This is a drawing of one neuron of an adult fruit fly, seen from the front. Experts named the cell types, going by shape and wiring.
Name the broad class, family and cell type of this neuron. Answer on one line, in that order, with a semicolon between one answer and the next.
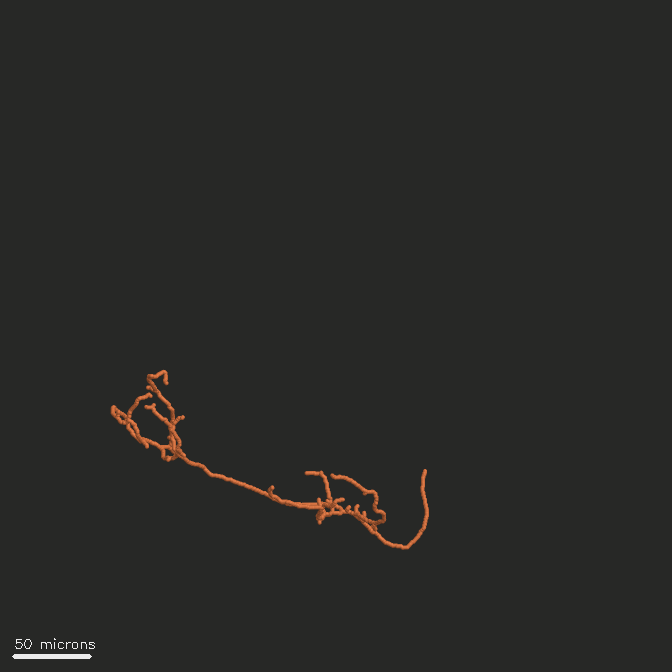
central-brain intrinsic neuron; hemilineage LB19; GNG419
